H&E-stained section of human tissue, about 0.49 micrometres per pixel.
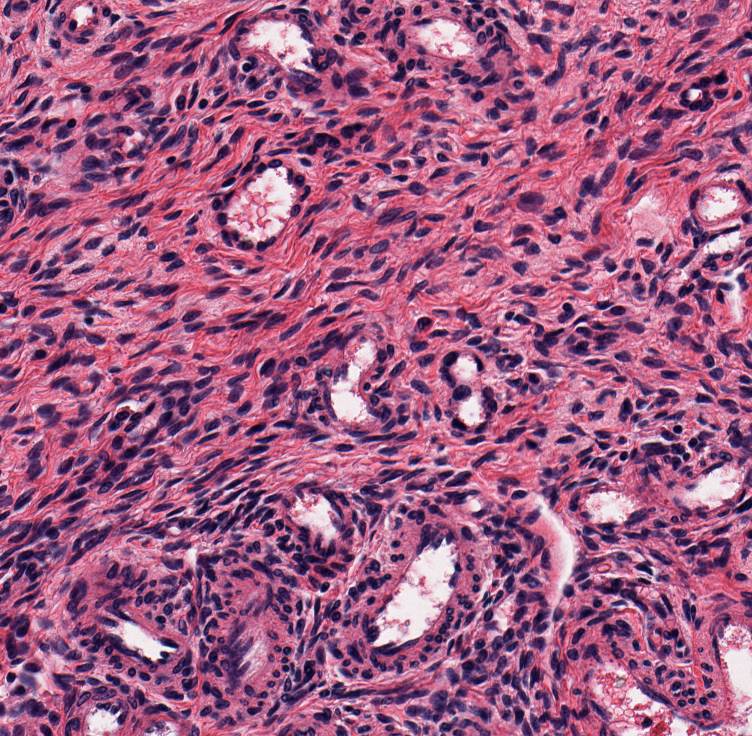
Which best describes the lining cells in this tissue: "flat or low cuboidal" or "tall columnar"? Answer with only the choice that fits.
Flat or low cuboidal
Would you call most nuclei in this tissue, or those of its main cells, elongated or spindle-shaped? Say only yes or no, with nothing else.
Yes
